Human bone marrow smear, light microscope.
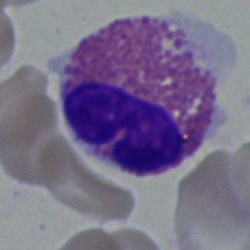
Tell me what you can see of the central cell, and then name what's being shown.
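First, the outline: the central cell is roughly round. Next, the nucleus: it is indented, giving it a kidney-like shape. Then the chromatin: dense and stained dark purple-blue. Last, the name: this is an eosinophil.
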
